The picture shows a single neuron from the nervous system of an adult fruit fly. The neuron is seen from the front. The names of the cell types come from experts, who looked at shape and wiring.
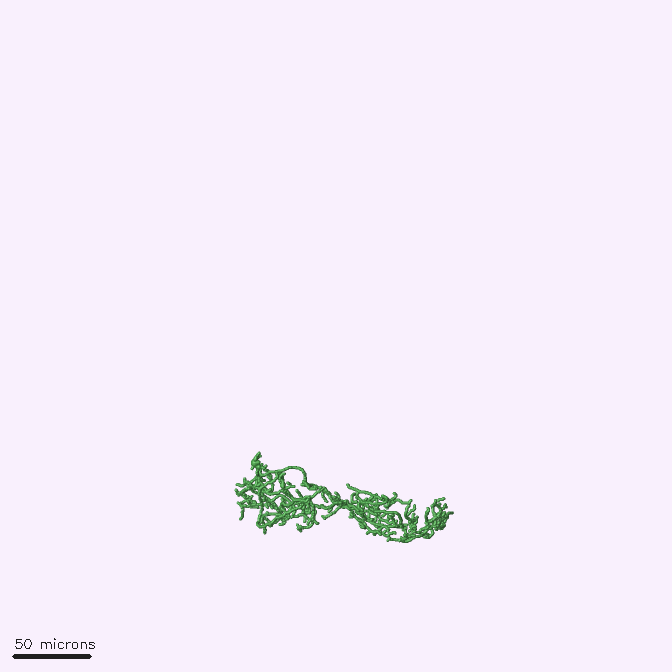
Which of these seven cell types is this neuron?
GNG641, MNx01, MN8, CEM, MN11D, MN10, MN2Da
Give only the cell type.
MNx01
